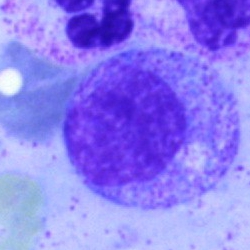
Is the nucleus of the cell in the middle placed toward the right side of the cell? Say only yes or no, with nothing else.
No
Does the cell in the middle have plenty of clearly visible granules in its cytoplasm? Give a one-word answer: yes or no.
Yes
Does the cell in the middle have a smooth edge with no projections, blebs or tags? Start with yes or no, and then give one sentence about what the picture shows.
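Yes. The cell outline is round and smooth.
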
